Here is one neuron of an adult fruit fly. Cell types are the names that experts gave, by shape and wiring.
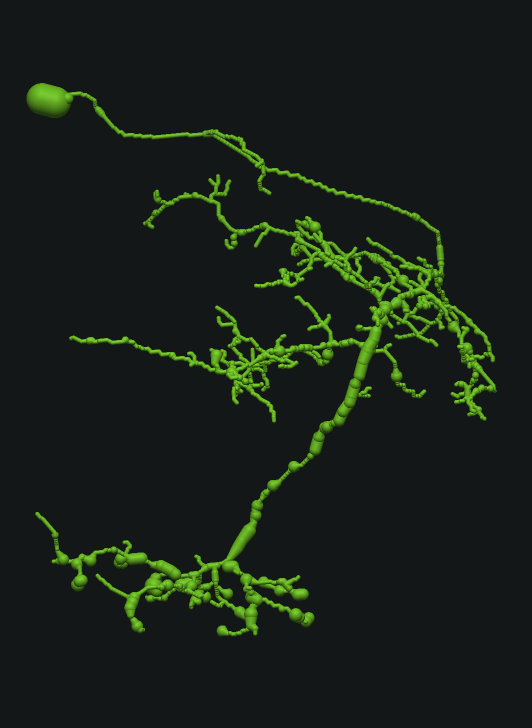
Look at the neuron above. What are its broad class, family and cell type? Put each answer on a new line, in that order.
nerve-cord intrinsic neuron
hemilineage 19A
IN19A088_e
